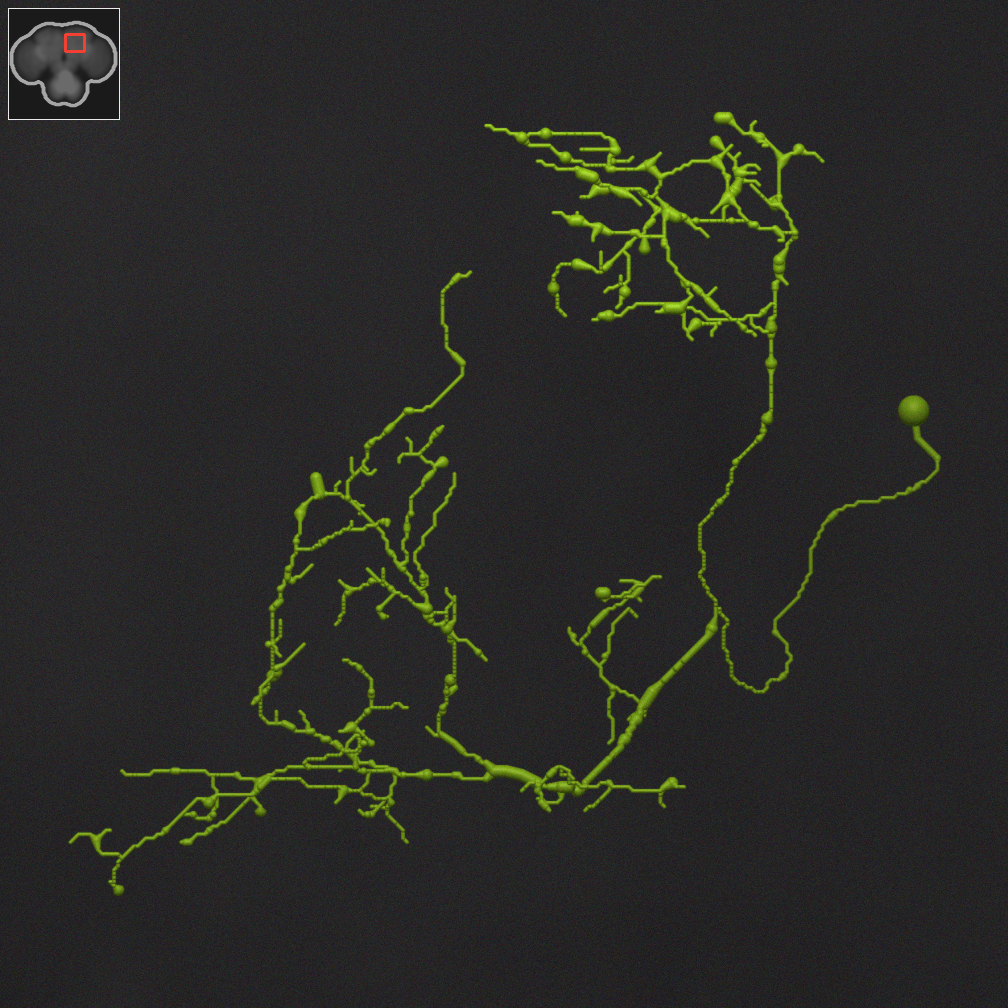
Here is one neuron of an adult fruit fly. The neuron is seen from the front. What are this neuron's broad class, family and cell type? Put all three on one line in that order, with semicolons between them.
central-brain intrinsic neuron; hemilineage DL1_ventral; AOTU062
